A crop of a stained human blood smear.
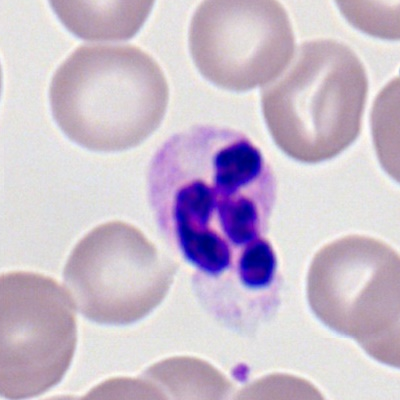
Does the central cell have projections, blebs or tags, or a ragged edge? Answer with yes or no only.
Yes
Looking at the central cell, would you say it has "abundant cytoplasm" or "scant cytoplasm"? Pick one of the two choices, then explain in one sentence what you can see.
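Abundant cytoplasm. The cytoplasm is plentiful and pale pinkish-lilac.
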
